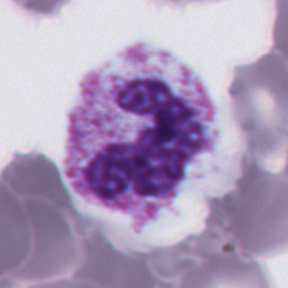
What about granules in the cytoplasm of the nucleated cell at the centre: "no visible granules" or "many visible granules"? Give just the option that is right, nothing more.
Many visible granules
